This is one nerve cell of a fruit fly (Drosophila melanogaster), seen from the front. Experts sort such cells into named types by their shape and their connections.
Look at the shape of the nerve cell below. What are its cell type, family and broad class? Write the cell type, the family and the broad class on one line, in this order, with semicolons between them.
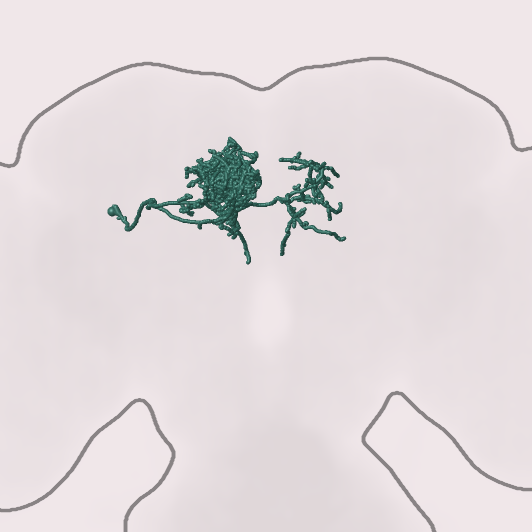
MBON21; MBON; central-brain intrinsic neuron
